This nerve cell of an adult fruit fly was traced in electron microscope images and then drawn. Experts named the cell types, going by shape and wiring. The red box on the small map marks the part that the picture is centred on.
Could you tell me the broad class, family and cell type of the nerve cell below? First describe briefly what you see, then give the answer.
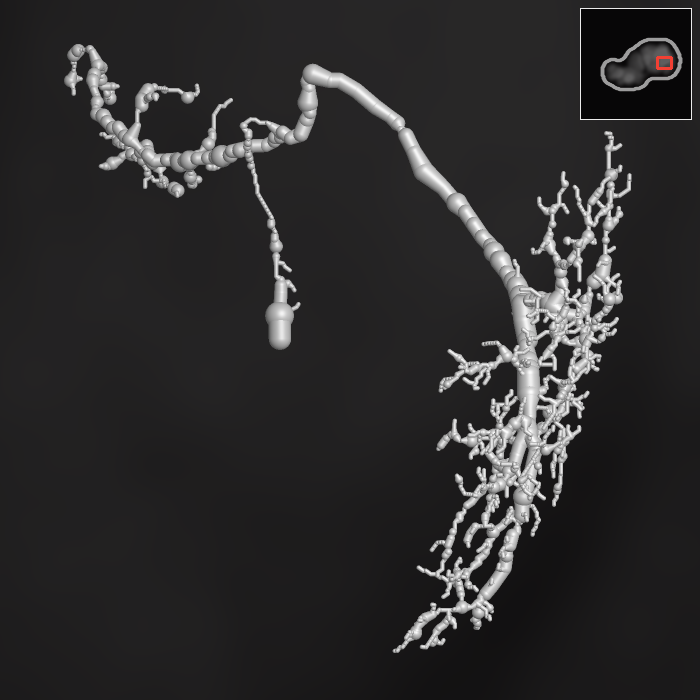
The cell body can be seen in the middle of the picture. In this view it is about as wide as it is tall. Its broad class is visual projection neuron. Its family is LC. It is of cell type LC4.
